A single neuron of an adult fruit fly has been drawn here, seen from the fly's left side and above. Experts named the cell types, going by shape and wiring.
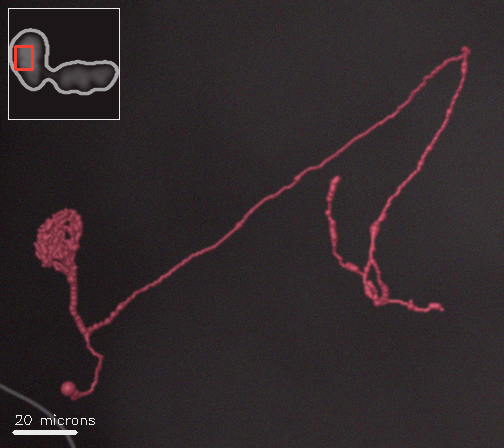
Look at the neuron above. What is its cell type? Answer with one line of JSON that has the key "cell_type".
{"cell_type": "DL3_lPN"}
